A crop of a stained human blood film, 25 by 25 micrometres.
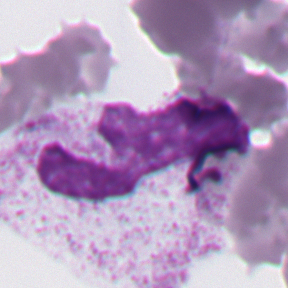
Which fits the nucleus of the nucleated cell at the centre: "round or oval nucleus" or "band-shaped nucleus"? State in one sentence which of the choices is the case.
Within this cell, the nucleus runs as one curved band without separate lobes.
